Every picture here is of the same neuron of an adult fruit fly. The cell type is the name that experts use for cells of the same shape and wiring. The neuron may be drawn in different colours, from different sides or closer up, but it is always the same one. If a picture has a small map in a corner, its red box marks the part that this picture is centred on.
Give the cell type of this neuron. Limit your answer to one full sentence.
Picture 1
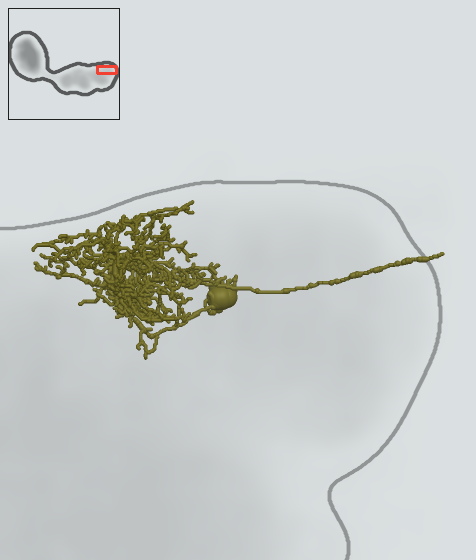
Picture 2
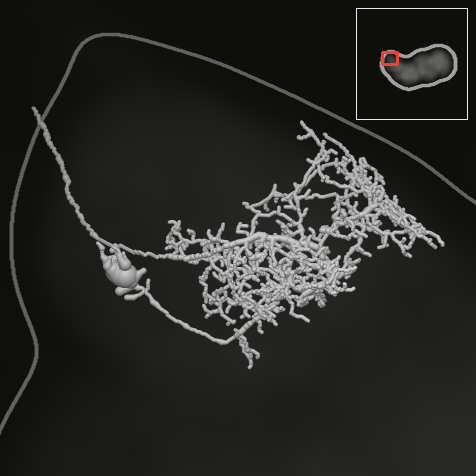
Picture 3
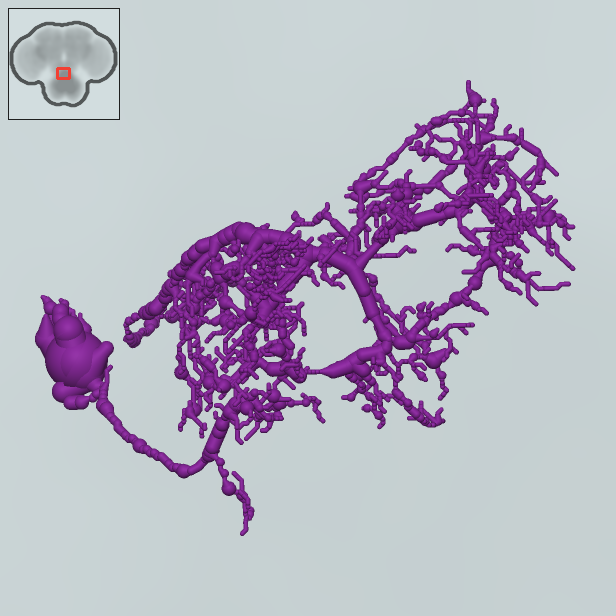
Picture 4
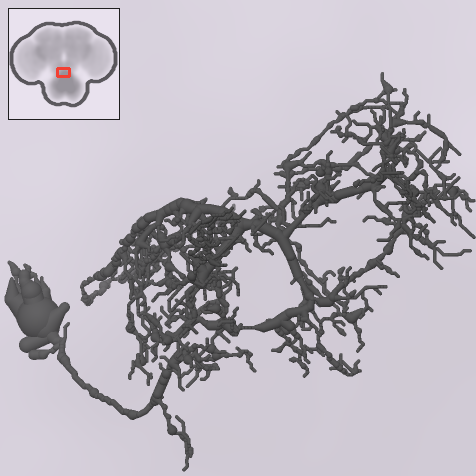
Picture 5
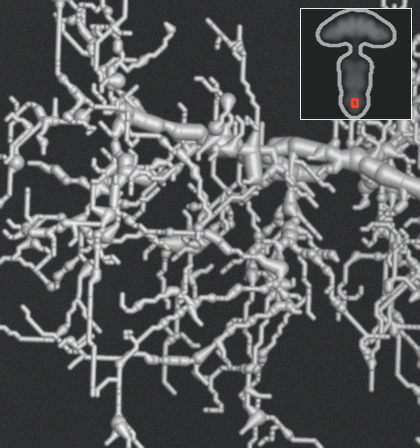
As a matter of cell type, the neuron is MNad06.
